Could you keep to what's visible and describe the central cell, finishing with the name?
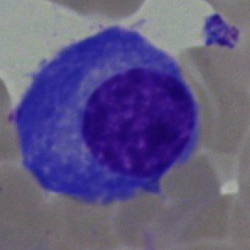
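Dark purple chromatin shows a mottled, clumped pattern. Abundant deep blue cytoplasm takes up more of the cell than the nucleus does. Beside the nucleus, on its left side, the cytoplasm is paler. It is a plasma cell.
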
